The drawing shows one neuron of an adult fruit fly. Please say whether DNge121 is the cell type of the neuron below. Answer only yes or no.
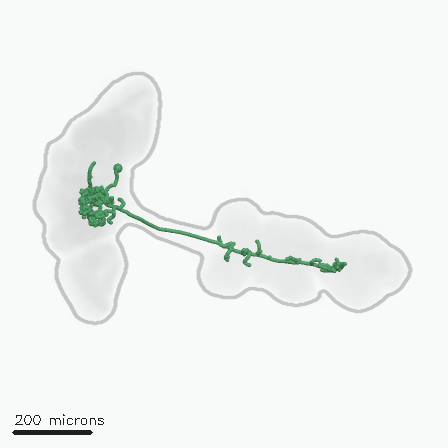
yes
